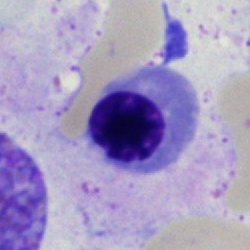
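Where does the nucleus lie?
Off-centre, toward the left side of the cell.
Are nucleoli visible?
None are visible.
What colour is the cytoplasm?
Blue, and it shows no granules.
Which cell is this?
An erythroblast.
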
